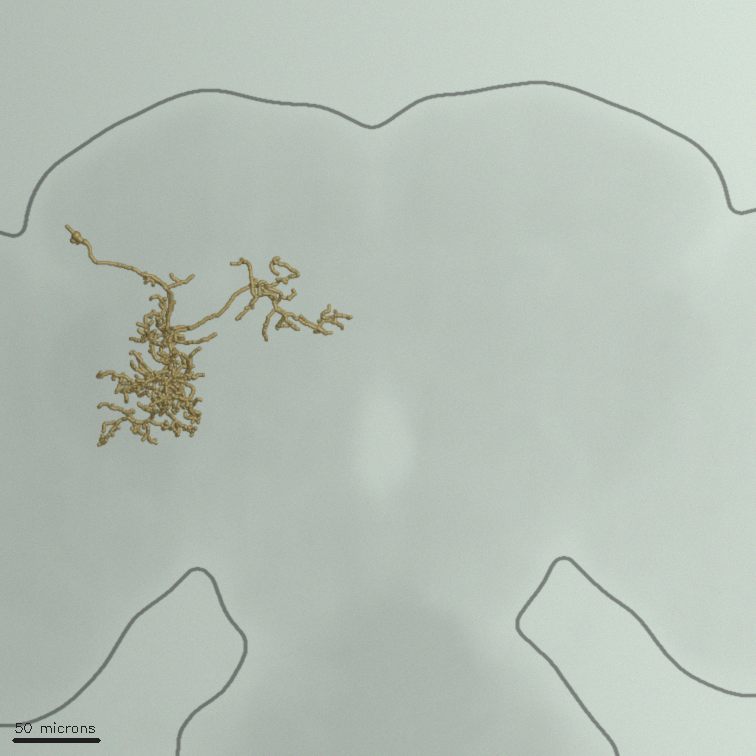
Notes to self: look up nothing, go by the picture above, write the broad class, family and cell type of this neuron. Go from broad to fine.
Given: central-brain intrinsic neuron; hemilineage LHl2_ventral; AVLP059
